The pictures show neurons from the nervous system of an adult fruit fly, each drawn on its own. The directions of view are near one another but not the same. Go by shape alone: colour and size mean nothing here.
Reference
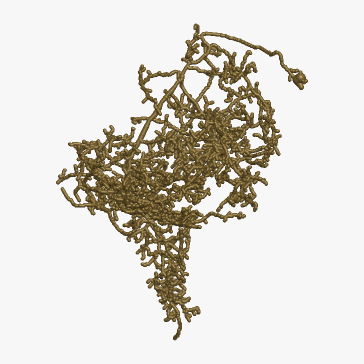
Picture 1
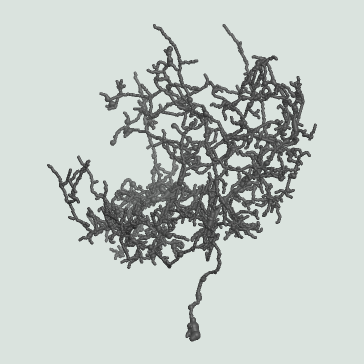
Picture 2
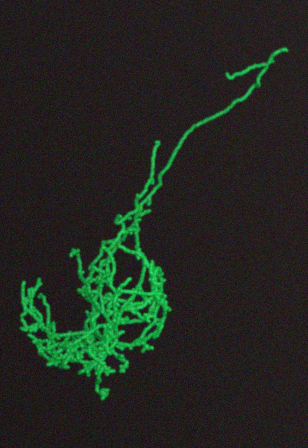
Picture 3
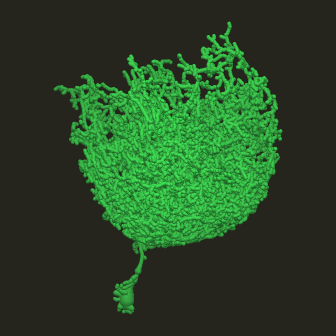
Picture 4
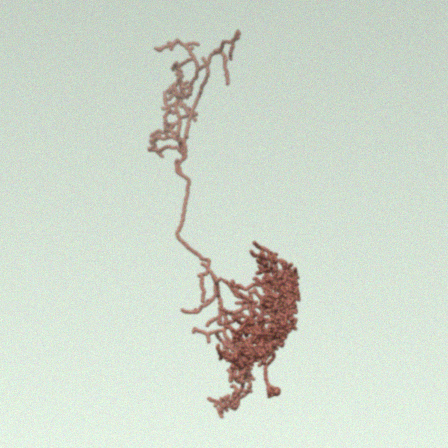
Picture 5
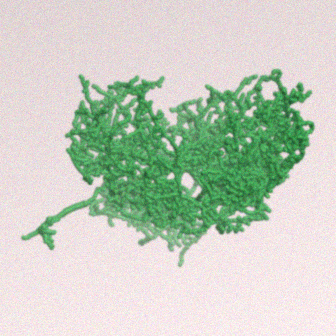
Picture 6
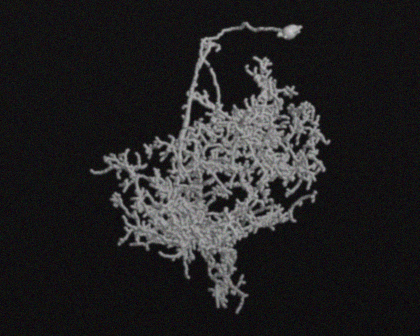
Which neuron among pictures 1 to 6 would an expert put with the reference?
Picture 6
